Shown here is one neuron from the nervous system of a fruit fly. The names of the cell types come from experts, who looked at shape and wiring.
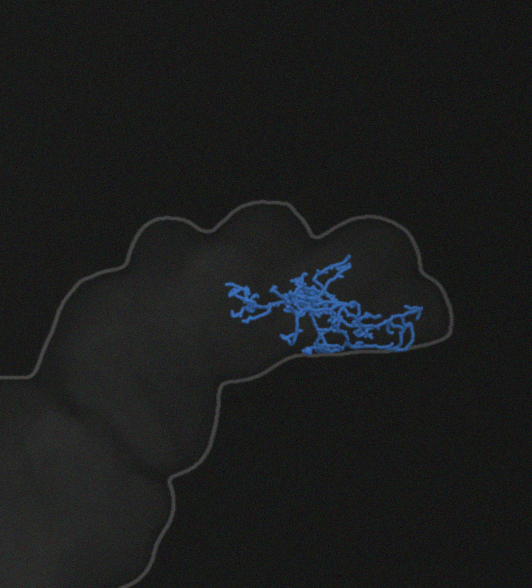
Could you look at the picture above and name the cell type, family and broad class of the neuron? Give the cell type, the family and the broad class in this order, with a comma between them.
IN19B050, hemilineage 19B, nerve-cord intrinsic neuron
